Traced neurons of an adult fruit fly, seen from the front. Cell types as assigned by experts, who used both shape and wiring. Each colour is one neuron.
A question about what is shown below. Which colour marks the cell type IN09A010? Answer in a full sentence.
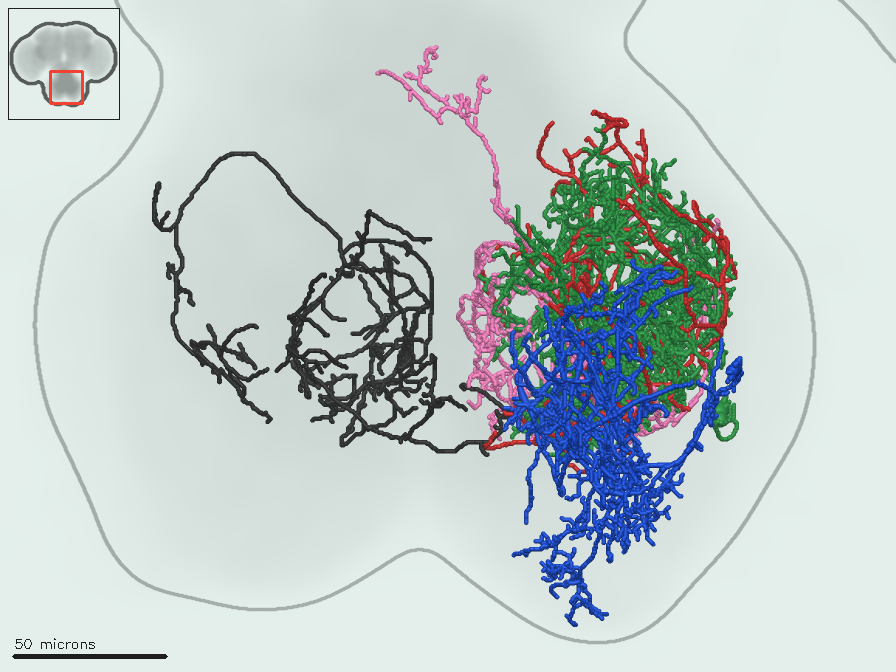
The colour is blue.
